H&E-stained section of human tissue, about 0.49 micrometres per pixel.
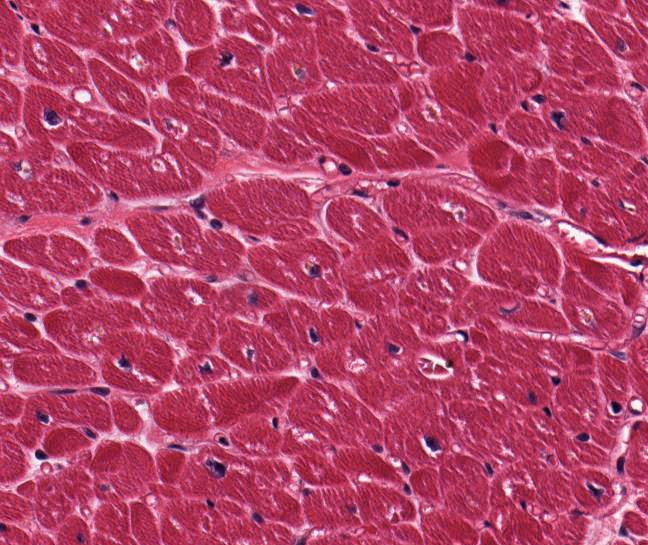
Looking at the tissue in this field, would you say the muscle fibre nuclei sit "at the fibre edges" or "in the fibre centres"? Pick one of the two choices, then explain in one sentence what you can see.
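In the fibre centres. Where a fibre profile contains a nucleus, it usually lies in the centre of the fibre.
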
